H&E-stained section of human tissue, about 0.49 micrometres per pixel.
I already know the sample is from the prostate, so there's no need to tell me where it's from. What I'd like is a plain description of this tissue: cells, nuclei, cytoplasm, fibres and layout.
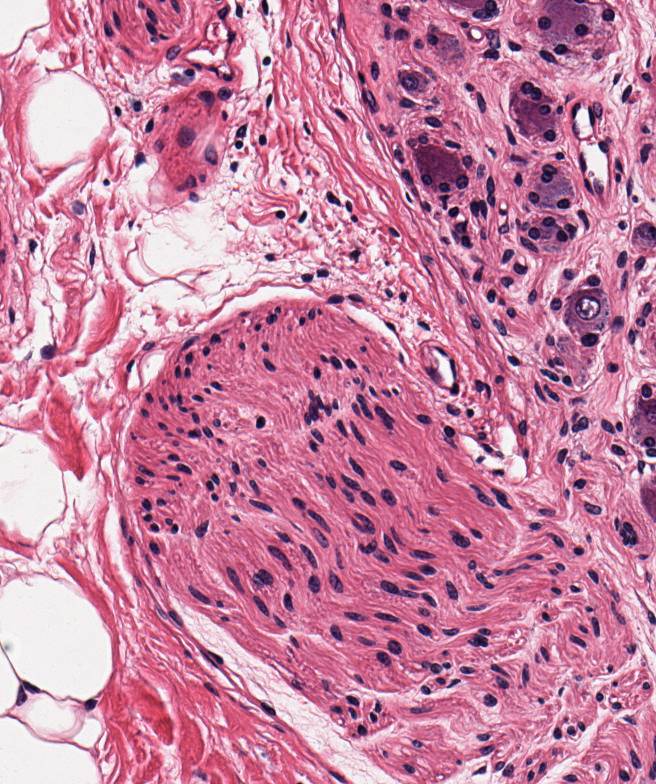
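Look first inside the bundle: its nuclei are dark, elongated and often slightly wavy. Now find the ganglion cells; some of them show a round nucleus with a prominent nucleolus. Notice how each is rimmed by small dark satellite cell nuclei. Up near the upper left, a single ganglion cell sits on its own in the loose tissue.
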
